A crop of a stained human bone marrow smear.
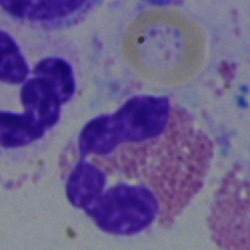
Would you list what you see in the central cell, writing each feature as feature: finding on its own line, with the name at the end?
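Nucleus: along the left side of the cell
Cytoplasm: plentiful, filling the right part
Granules: pink-orange, packed through the cytoplasm
Granule form: coarse, round, fairly even in size
Name: eosinophil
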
